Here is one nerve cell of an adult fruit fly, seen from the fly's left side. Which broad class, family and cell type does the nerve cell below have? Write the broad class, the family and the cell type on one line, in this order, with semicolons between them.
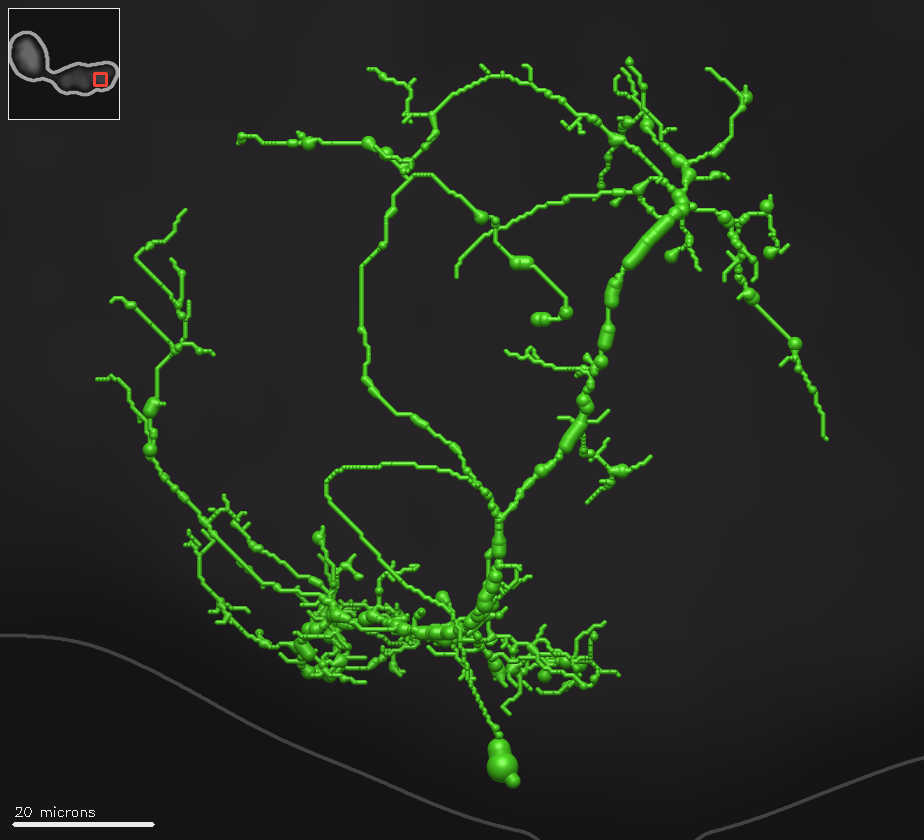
nerve-cord intrinsic neuron; hemilineage 16B; IN16B052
